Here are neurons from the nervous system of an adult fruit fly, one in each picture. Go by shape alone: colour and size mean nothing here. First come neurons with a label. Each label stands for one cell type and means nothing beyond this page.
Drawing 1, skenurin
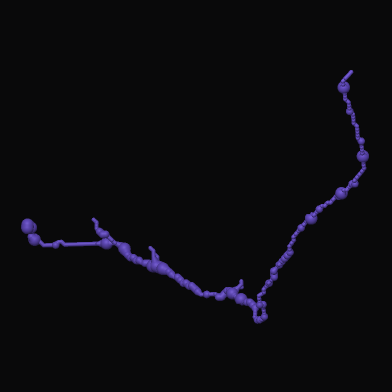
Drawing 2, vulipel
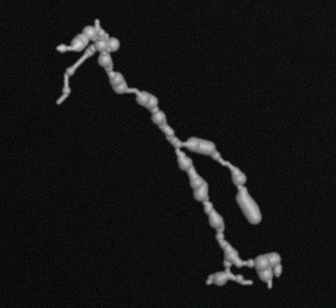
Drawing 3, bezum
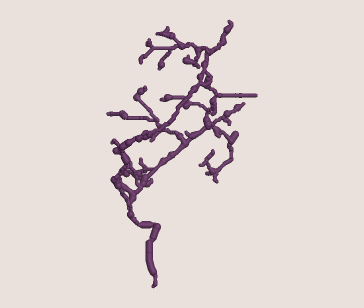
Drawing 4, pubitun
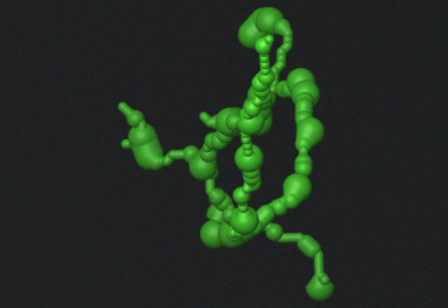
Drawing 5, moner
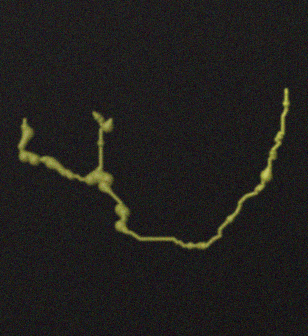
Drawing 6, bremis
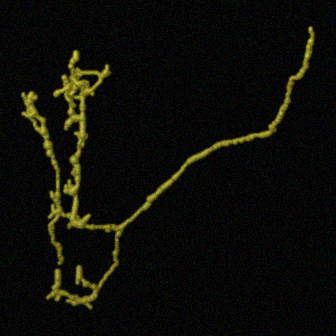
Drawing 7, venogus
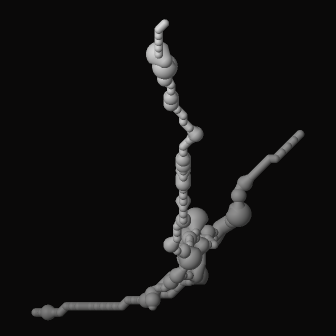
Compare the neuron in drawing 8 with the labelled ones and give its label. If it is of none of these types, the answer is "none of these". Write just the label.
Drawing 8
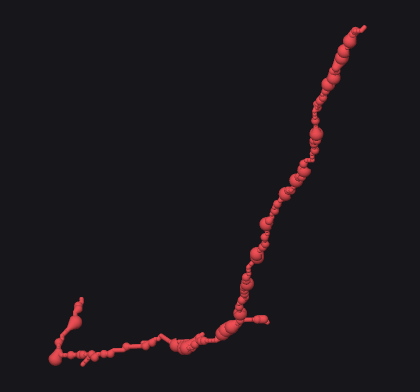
none of these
